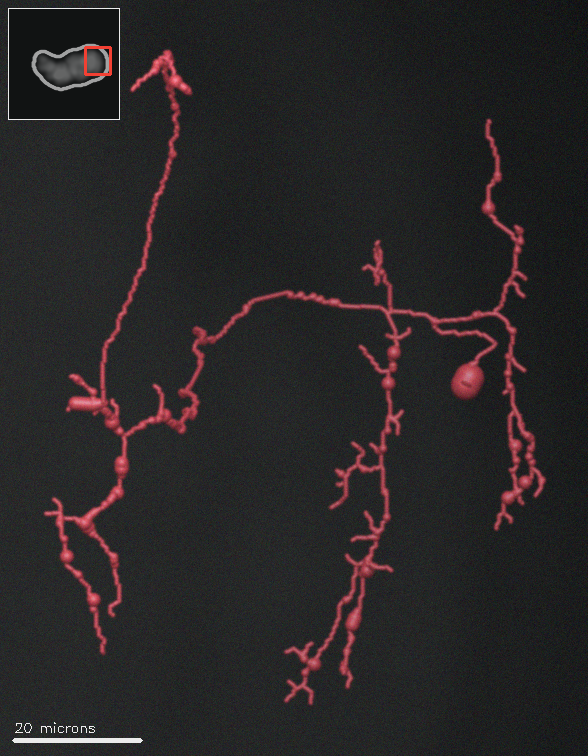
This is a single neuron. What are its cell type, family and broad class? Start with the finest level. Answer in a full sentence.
Type MeTu4c of the MeTu family, a visual projection neuron.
